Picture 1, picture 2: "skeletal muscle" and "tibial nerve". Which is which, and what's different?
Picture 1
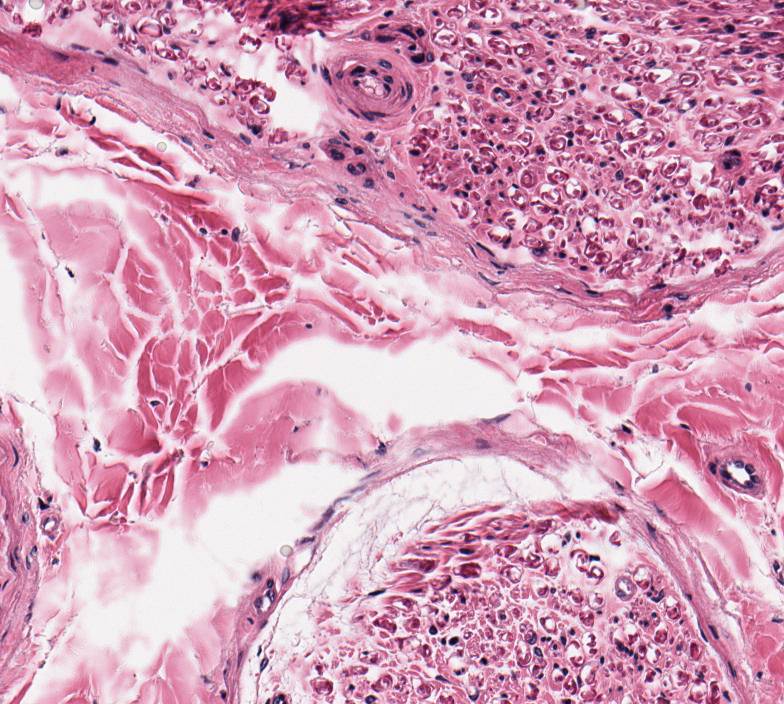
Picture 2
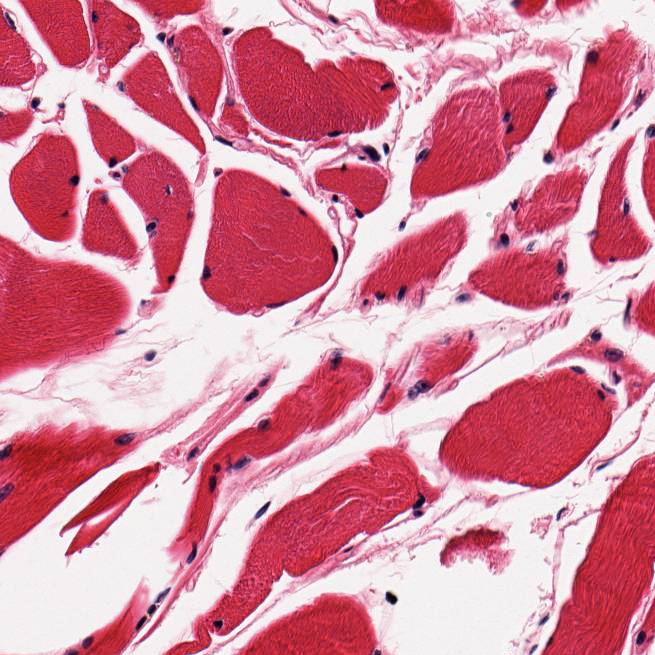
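That's tibial nerve in picture 1 and skeletal muscle in picture 2. Fibres in both nerve bundles are cut across as small round profiles, many with a central pink dot in a clear halo. A thin layered sheath of flattened cells with elongated nuclei wraps the lower bundle, and broad, deep pink collagen bundles with sparse nuclei fill the space between bundles. Muscle fibres are cut across in the upper half, lengthwise or obliquely in much of the lower. The cross-cut ones are polygonal to rounded with angular corners and clearly vary in size. Between fibres run thin, wispy pale pink connective tissue strands with scattered small dark nuclei; no fat cells.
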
